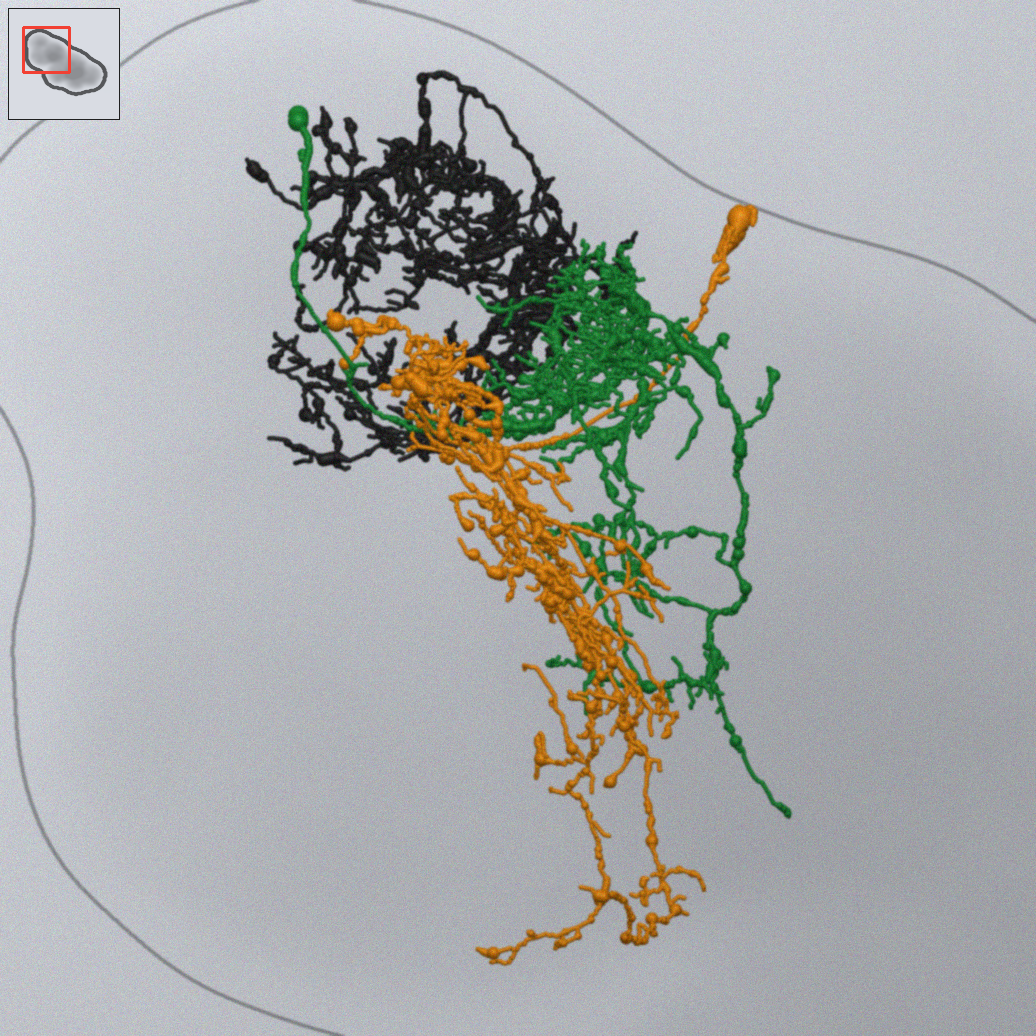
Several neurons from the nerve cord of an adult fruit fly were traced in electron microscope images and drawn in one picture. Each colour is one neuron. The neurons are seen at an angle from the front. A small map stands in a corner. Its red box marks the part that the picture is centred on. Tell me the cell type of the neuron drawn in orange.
IN14A020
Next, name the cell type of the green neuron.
IN01A061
